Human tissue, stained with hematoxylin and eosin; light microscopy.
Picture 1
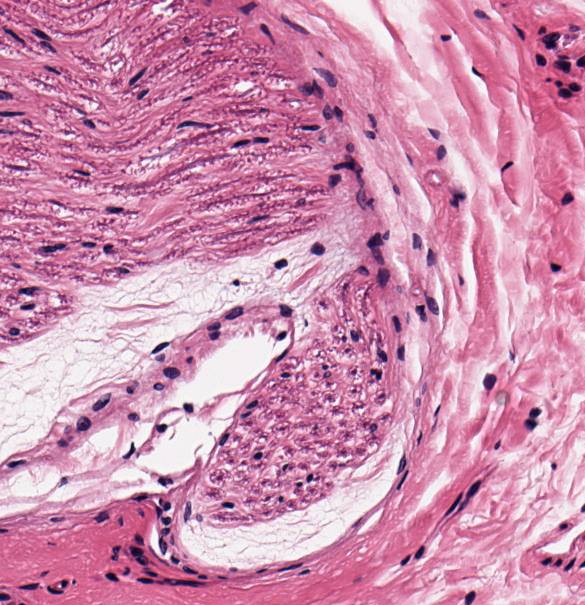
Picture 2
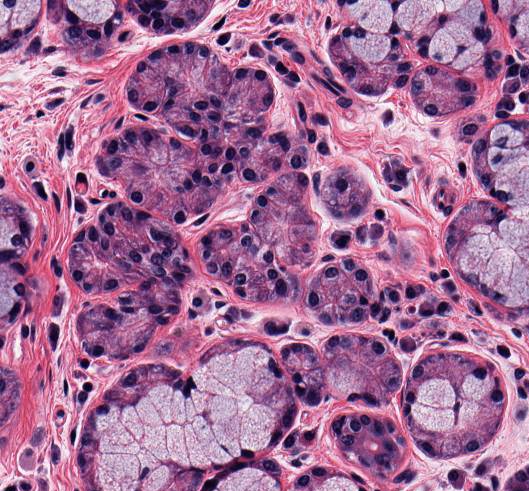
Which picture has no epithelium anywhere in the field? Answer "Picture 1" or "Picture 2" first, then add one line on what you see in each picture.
Picture 1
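Picture 1: No epithelium is present anywhere in the field.
Picture 2: The field is packed with rounded secretory acini of two kinds, pale mucous and purple serous, separated by strands of pink connective tissue.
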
